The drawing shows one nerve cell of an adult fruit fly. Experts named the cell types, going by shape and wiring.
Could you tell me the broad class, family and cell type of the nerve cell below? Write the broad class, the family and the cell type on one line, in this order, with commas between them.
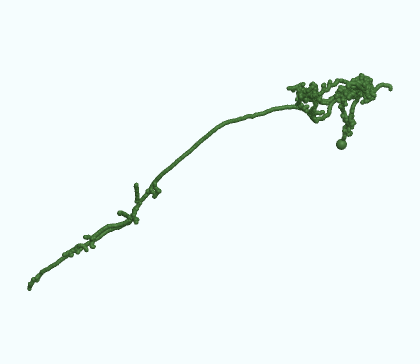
descending neuron, DNpe, DNpe003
